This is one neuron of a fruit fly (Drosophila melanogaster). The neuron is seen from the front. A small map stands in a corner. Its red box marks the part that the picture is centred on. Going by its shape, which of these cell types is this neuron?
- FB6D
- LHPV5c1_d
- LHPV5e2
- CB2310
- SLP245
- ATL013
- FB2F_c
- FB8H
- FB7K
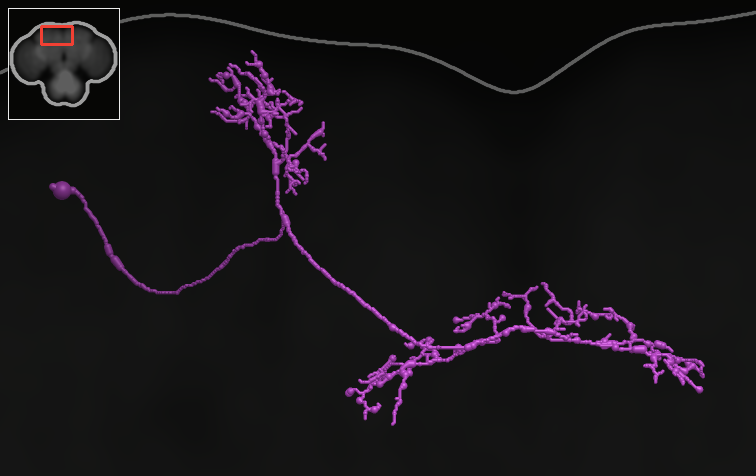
FB7K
